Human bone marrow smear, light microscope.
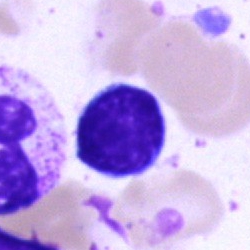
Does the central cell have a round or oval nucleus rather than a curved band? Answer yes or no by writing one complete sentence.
Yes, what the nucleus forms is a compact round or oval shape.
